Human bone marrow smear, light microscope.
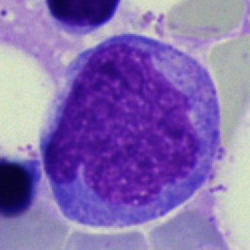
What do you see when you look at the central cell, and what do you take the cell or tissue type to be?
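Look first at the outline: it is roughly round and smooth. Now the nucleus fills most of the cell, and if you follow its lower left edge you will find a small notch. Check the cytoplasm too; there are no vacuoles in it. This is a monocyte.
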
